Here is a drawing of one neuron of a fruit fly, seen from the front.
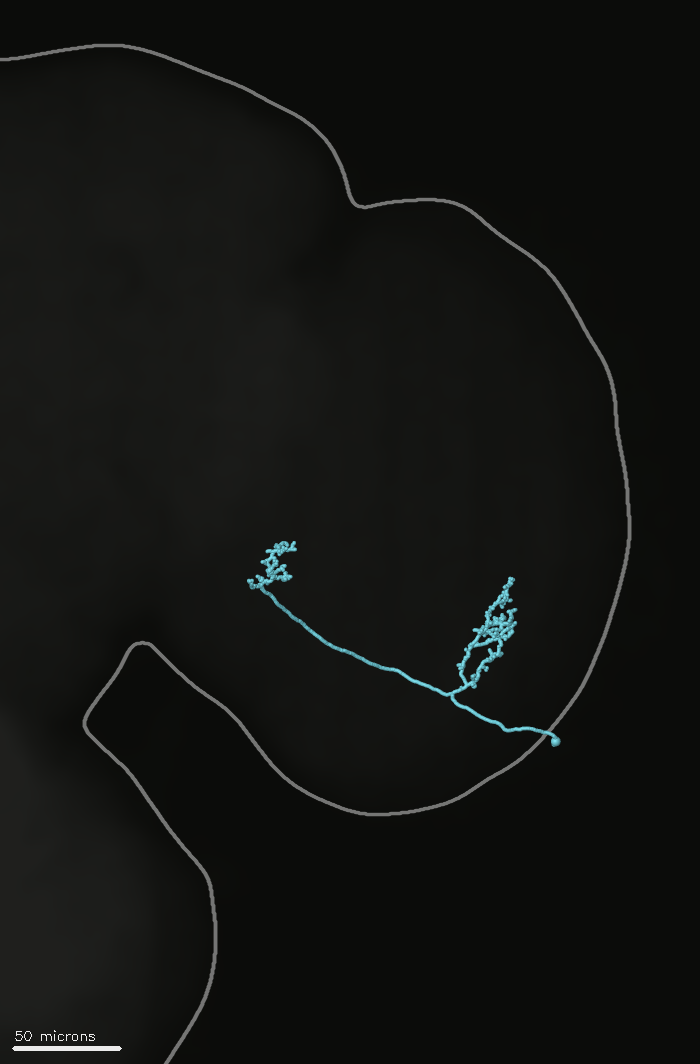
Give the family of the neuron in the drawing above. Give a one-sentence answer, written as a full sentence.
The neuron is listed under family Tm.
